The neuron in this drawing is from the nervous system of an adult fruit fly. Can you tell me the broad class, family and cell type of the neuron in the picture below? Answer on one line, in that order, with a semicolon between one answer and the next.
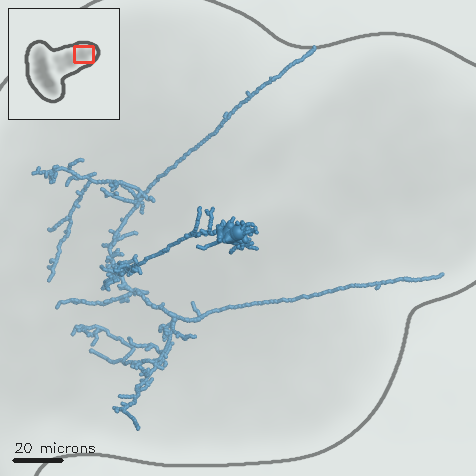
efferent neuron of the nerve cord; hemilineage 00B; EN00B024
